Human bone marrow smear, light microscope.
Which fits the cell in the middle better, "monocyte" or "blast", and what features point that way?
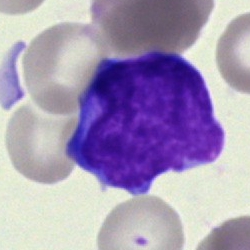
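It's a blast. The cytoplasm is only a scant deep blue rim, clearest along the left side, and the nucleus fills almost the entire cell.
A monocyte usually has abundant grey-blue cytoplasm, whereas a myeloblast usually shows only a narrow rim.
Small pointed projections also jut from the lower edge, and the chromatin is finely stippled purple, not coarsely clumped.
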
